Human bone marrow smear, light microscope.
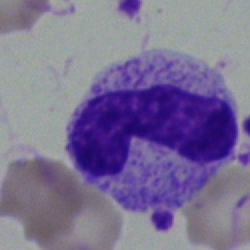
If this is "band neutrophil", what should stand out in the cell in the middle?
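In this band neutrophil, the nucleus is a thick curved band whose concave side faces downward.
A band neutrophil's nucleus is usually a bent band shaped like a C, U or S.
Its chromatin is dense and stains dark purple.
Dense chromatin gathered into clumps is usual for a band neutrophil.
Plentiful pale lilac cytoplasm fills the notch below the nucleus and is packed with many small purple granules.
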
